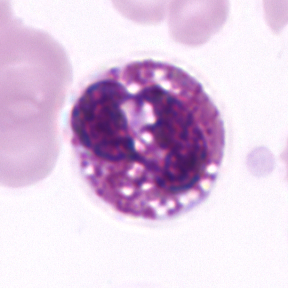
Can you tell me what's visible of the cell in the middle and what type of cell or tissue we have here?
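The nucleus has two lobes lying side by side, left and right, separated by a pale gap. Its chromatin is dark purple and coarsely clumped. The cytoplasm forms a broad zone, widest below the nucleus. The cell is an eosinophil.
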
